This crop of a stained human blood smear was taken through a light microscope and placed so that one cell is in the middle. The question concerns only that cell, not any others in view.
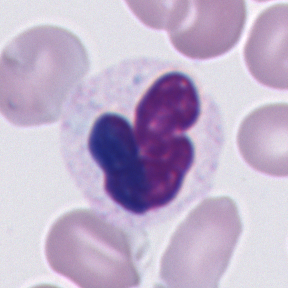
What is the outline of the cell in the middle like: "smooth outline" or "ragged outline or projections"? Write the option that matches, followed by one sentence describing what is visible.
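Smooth outline. The outline of the cell is round and smooth.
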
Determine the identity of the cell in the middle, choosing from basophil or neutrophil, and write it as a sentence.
This crop's central cell is a neutrophil.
